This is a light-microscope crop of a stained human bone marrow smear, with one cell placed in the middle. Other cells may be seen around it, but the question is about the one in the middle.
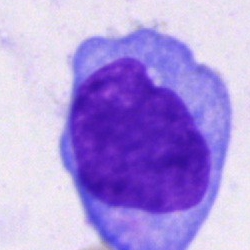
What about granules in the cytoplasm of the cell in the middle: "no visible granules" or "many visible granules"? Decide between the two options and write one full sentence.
The cytoplasm of the cell lacks visible granules entirely.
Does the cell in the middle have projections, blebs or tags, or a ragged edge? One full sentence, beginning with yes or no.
Yes, in outline this cell is rough rather than smooth and even.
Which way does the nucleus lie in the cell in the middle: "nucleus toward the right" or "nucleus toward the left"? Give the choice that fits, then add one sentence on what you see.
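Nucleus toward the left. The nucleus fills most of the cell, leaving the widest rim of cytoplasm along the right side and bottom.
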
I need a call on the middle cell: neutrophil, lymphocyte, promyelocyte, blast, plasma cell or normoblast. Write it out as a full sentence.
In the central position of this crop, the cell is a blast.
